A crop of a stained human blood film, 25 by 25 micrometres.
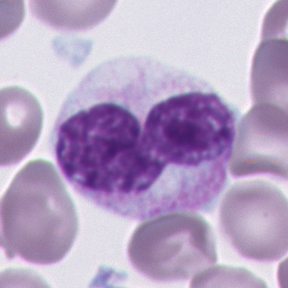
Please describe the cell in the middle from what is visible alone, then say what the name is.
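Look first at the nucleus: its two lobes are joined by a broad band rather than a thin thread. The chromatin is dark purple and coarsely clumped, with paler gaps. Around it, the cytoplasm is pale lilac-pink, with fine pink-violet granules scattered through it. So this is a segmented neutrophil.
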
